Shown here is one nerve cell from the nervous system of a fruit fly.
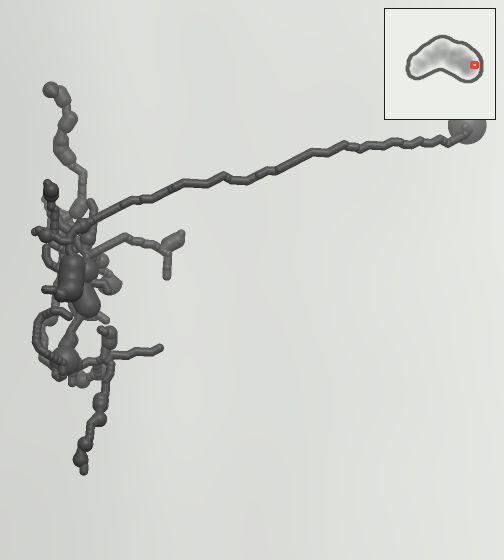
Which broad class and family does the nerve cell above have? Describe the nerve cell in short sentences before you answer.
In this view it is about as wide as it is tall. Its broad class is optic-lobe intrinsic neuron. Its family is Cm.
